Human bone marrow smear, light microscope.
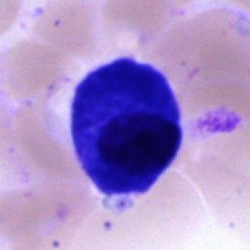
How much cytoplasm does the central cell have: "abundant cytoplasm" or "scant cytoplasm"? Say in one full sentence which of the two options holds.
Around the nucleus lies a broad area of cytoplasm.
